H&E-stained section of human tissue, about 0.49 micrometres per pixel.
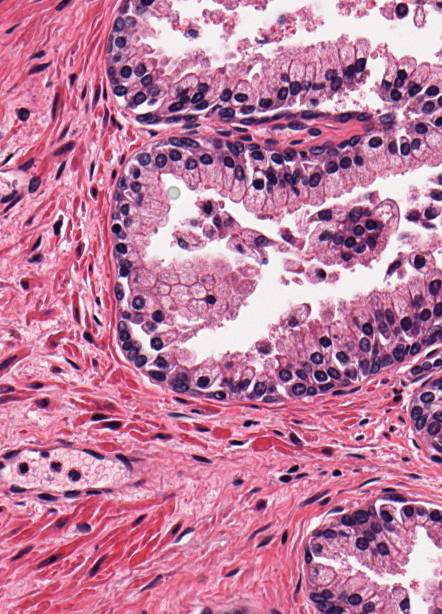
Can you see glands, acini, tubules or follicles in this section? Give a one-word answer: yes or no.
Yes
